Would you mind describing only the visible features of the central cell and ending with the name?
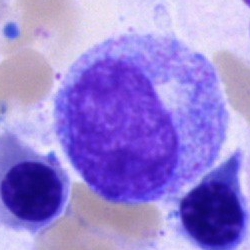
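Outline: roughly round. Nucleus: off-centre, toward the left. Cytoplasm: pale lilac-blue, with a pale clear zone beside the nucleus at its upper right. Identification: promyelocyte.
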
